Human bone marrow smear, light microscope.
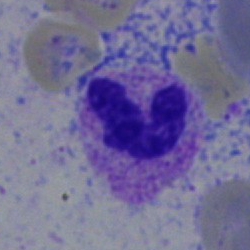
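Segmented neutrophil in a stained human bone marrow smear under the light microscope, central cell. Outline roughly round to oval. Nucleus in upper half of cell. Chromatin dense, dark purple, clumped. Nucleoli: none visible.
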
